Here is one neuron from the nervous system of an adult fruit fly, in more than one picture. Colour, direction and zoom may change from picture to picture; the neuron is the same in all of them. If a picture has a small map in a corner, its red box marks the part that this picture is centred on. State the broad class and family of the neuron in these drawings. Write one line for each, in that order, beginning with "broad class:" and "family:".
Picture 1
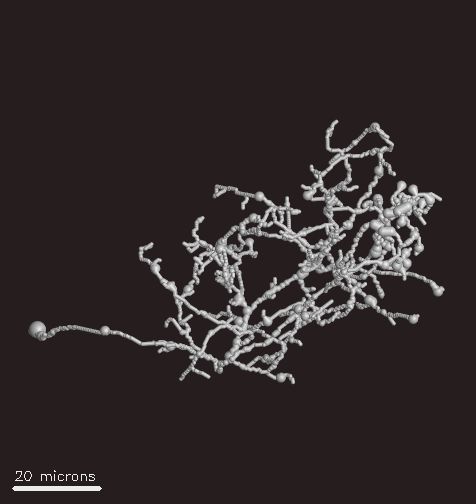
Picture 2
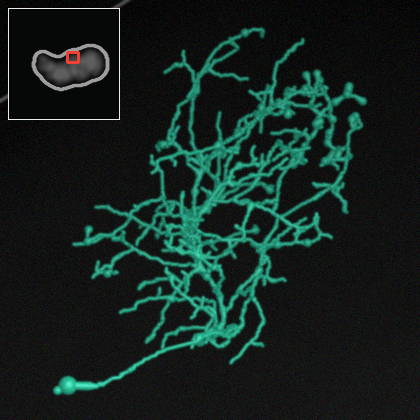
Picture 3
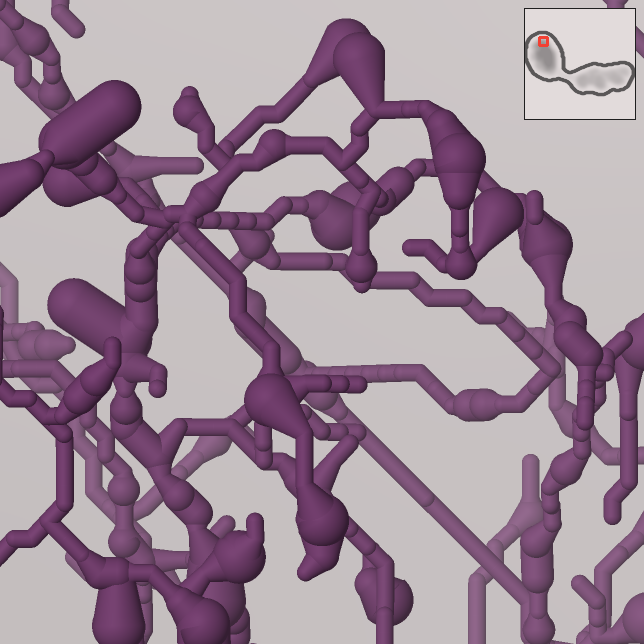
broad class: central-brain intrinsic neuron
family: hemilineage SLPad1_anterior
